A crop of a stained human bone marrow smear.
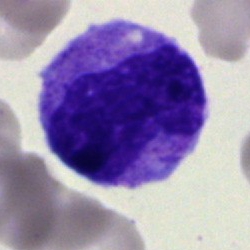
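Metamyelocyte, the central cell in a stained human bone marrow smear. The nucleus occupies most of the cell and runs diagonally across it. Cytoplasm, stained bluish purple, appears mainly as strips at the upper left and lower right of the nucleus. A small pale spot lies in the cytoplasm near the top edge of the cell.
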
